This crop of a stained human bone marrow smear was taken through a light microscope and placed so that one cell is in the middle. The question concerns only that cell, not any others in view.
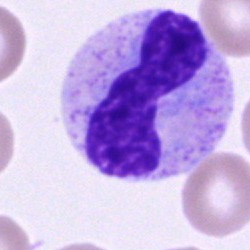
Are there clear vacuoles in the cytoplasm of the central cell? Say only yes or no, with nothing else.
No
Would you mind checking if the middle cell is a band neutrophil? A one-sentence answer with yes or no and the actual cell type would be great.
Yes, the cell sitting in the center is a band neutrophil.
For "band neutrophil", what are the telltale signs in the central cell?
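Cell is a band neutrophil. Chromatin dark purple, coarsely clumped: fits.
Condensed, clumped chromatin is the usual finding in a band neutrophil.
Nucleus runs diagonally, upper right to lower left. Cytoplasm abundant and pale, with fine purple granules scattered through it.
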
